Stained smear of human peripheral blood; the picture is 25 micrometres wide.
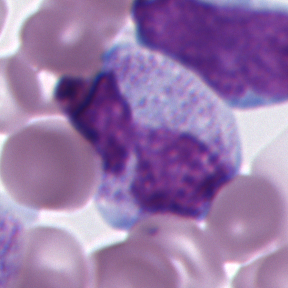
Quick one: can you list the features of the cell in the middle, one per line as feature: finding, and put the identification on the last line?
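Nucleus: toward the lower left, I'd say, leaving the upper right to cytoplasm
Chromatin: deep purple, mottled in texture
Cytoplasm: abundant, roughly comparable in area to the nucleus
Granules: many fine purple ones sprinkled through it
Name: band neutrophil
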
